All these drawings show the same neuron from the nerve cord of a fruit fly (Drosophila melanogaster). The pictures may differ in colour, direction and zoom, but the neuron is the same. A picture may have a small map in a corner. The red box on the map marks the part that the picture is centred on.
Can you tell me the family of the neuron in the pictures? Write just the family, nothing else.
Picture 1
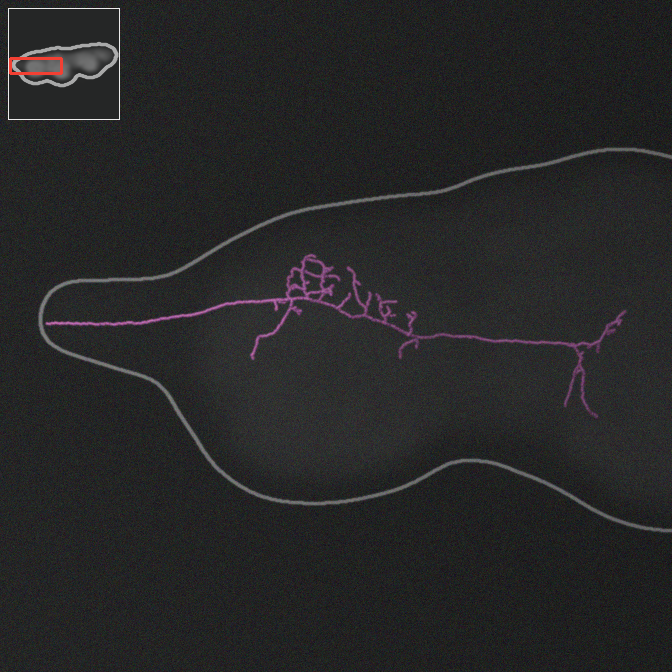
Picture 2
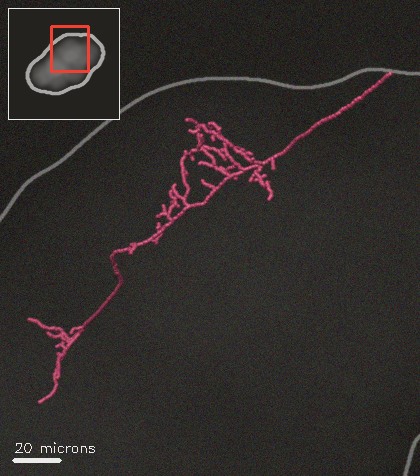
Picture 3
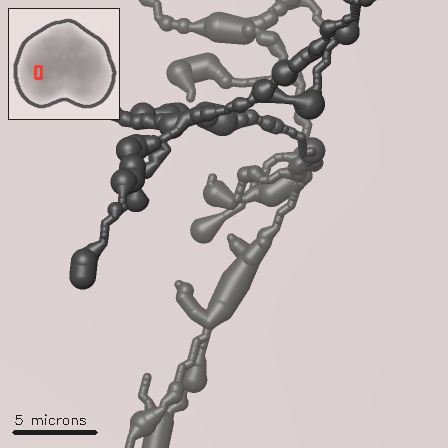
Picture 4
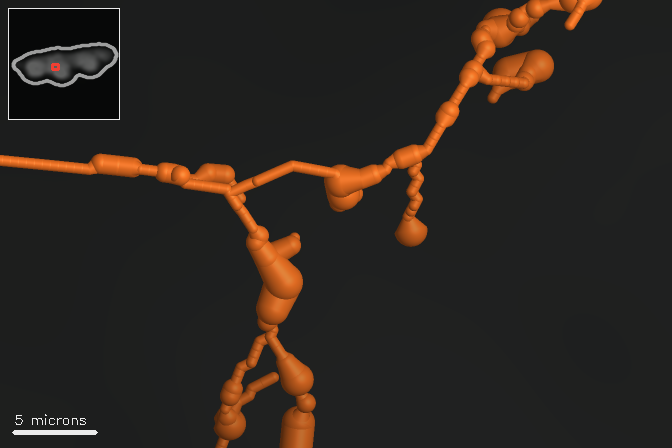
hemilineage MD3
